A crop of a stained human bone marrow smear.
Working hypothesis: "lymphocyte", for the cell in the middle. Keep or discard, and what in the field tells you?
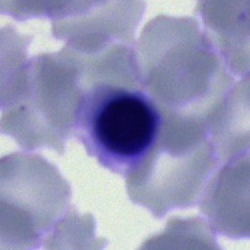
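This cell is an erythroblast, and the name lymphocyte does not fit it. The chromatin settles it first: uniformly dense and very dark, with no visible internal pattern, it goes with erythroblast.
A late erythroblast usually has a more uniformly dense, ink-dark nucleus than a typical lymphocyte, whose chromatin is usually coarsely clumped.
The pale purple cytoplasm also sides with erythroblast rather than lymphocyte.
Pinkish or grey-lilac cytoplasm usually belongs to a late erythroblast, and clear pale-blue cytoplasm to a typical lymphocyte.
No nucleoli are visible in the nucleus.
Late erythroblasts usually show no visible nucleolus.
The cytoplasmic rim is wider on the left of the nucleus than on the right, no granules are seen, and the outline is slightly irregular rather than a smooth circle.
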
